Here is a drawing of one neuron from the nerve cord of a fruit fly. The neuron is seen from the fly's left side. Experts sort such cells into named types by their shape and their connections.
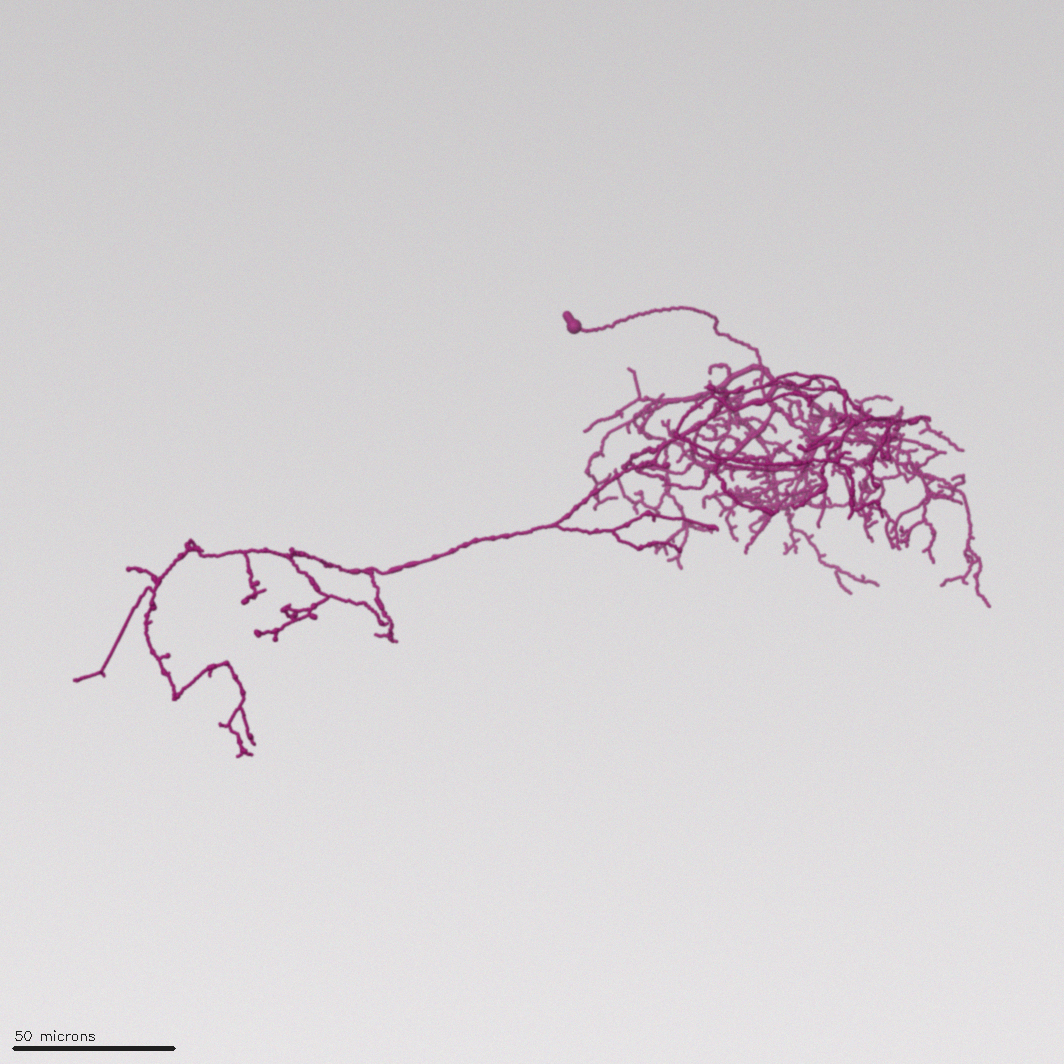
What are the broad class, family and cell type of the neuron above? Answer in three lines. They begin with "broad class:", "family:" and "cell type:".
broad class: nerve-cord intrinsic neuron
family: hemilineage 19B
cell type: IN19B030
